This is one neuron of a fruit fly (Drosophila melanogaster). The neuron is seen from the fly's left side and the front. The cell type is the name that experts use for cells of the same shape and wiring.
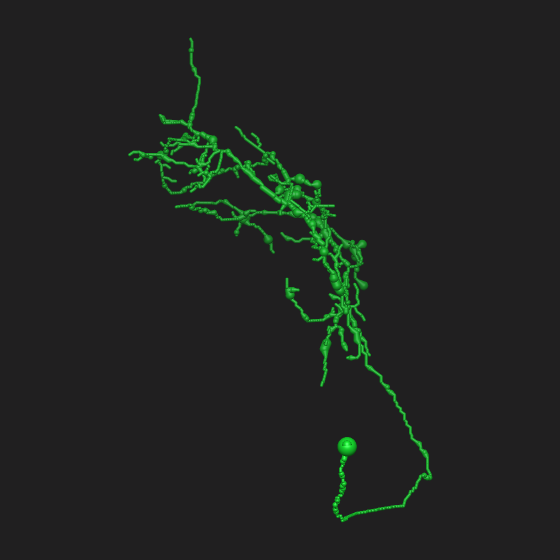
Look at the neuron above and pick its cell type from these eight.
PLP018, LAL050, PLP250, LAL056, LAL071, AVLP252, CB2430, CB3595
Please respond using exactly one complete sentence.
This neuron is included in the cell type CB2430.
